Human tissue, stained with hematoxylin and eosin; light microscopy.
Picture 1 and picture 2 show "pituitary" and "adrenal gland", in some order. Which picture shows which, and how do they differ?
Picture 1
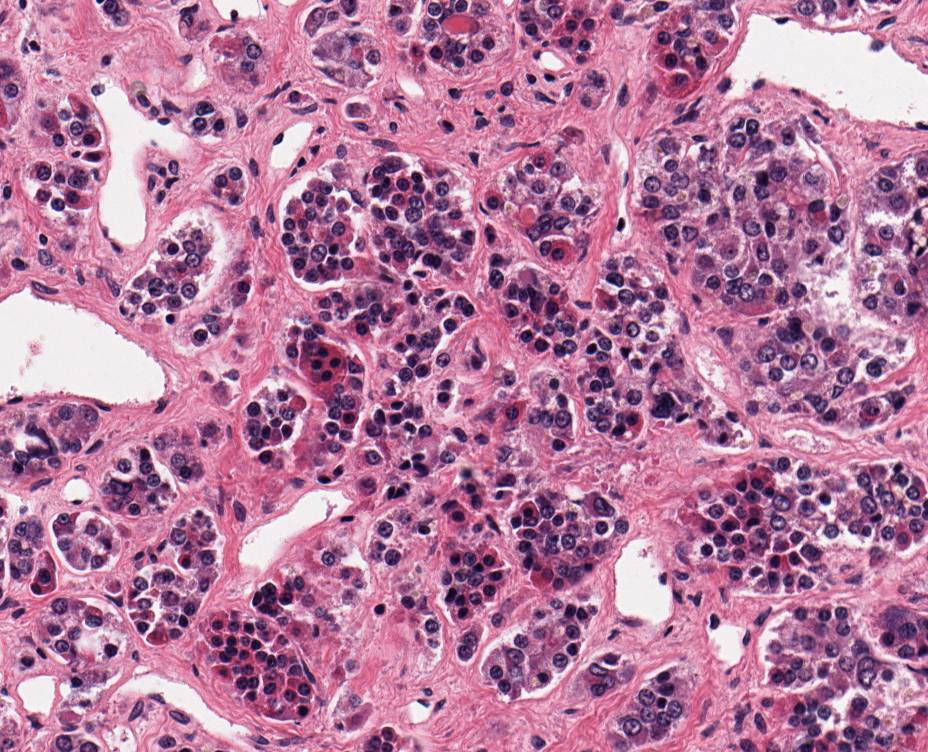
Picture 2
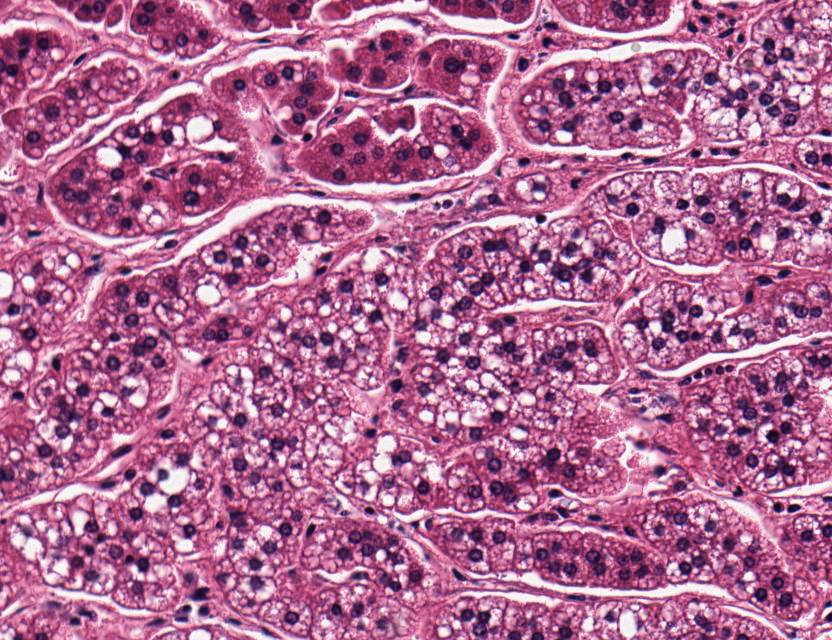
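The pituitary is in picture 1 and the adrenal gland in picture 2. In the pituitary, rounded solid nests without central lumens are separated by thin pink fibrous septa holding scattered spindle-shaped nuclei. Its nests mix cells with bright red cytoplasm and cells with pale or purplish cytoplasm. In the adrenal gland the solid nests and cords are elongated, run mostly obliquely and are separated by thin partitions. Cells in the centre and lower field have pale, foamy cytoplasm filled with many small clear vacuoles, whereas those above are more compact and deeper pink, with fewer vacuoles.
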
